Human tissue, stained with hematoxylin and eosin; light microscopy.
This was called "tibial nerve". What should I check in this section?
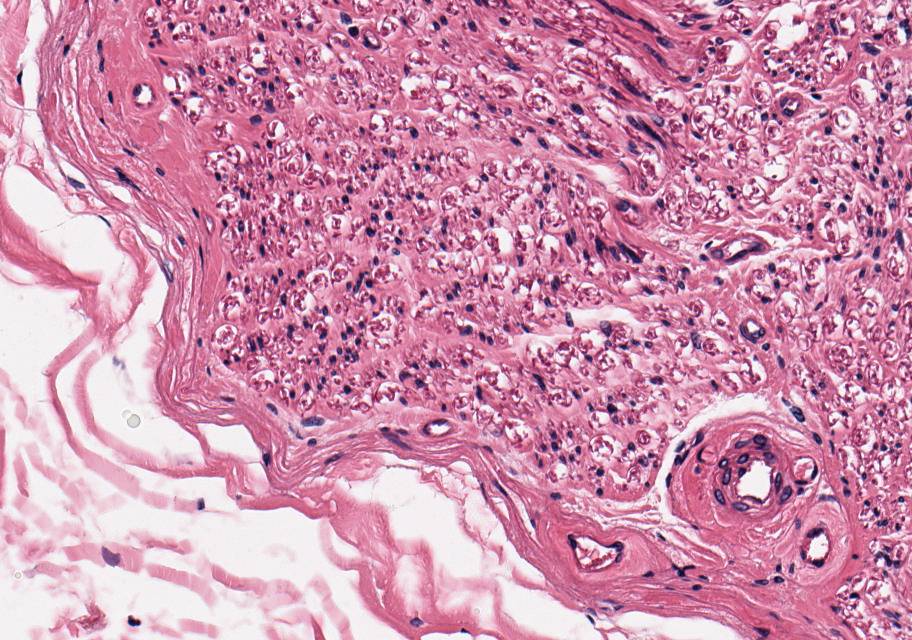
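What goes with tibial nerve is the cross-cut bundle of densely packed round profiles filling the upper and right field. Each shows a small central pink dot in a pale, clear ring, as cross-cut myelinated fibres do.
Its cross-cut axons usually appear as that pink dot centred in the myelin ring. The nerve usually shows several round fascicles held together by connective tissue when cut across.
Less in keeping, one large bundle is seen, with loose wavy pink collagen and wide white spaces outside it at the left.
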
